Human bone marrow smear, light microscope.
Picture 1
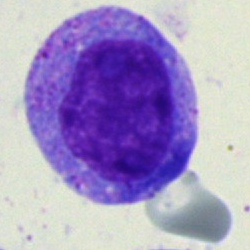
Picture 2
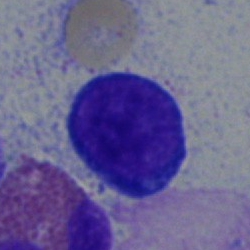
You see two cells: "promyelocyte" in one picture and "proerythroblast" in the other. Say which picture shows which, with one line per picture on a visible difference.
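The cell in picture 1 is a promyelocyte. Fine reddish-purple granules are scattered through the cytoplasm.
The cell in picture 2 is a proerythroblast. No granules are seen in the cell.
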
